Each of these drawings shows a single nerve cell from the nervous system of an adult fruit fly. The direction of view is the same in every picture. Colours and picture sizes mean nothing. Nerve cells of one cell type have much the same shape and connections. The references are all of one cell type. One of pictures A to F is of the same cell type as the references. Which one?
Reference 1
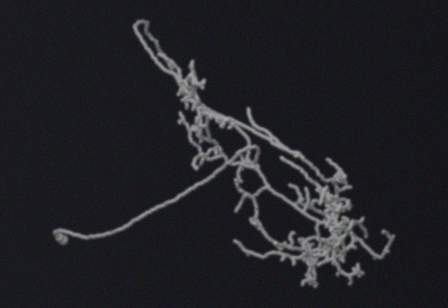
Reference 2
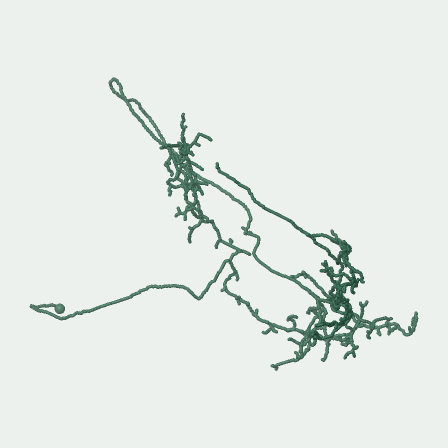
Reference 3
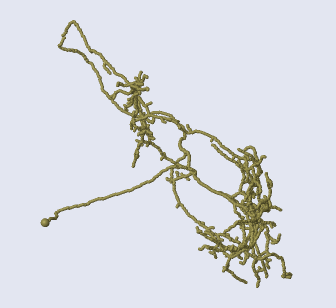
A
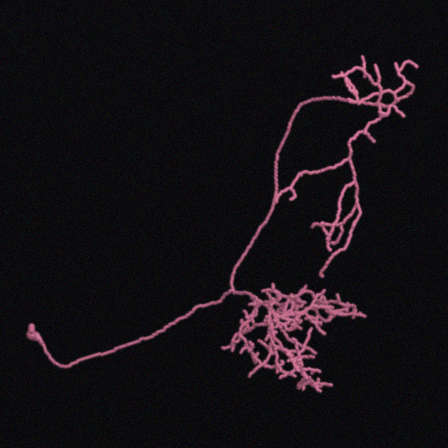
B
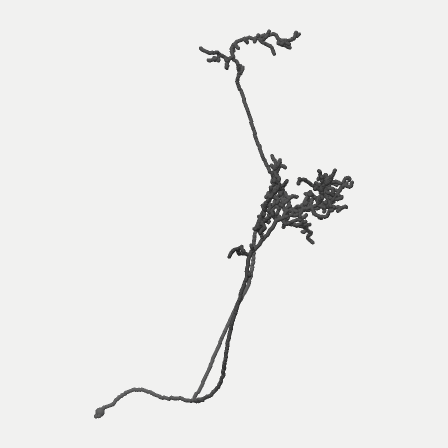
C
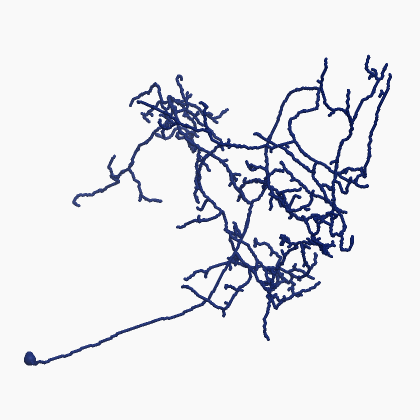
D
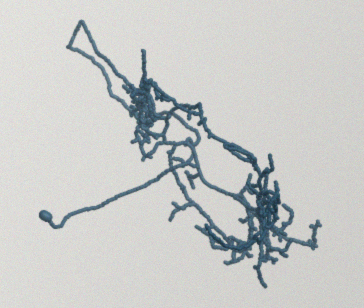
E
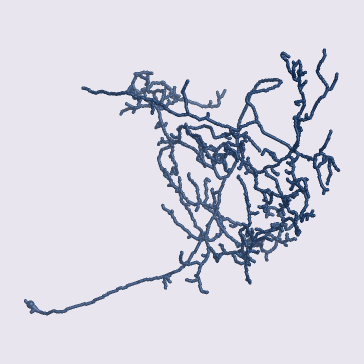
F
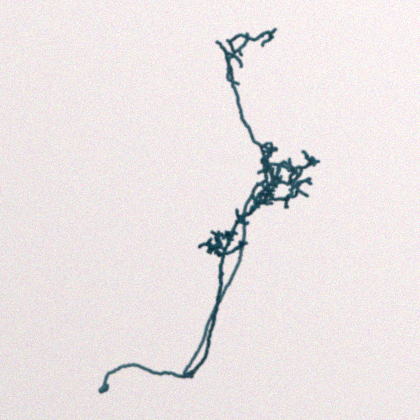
D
